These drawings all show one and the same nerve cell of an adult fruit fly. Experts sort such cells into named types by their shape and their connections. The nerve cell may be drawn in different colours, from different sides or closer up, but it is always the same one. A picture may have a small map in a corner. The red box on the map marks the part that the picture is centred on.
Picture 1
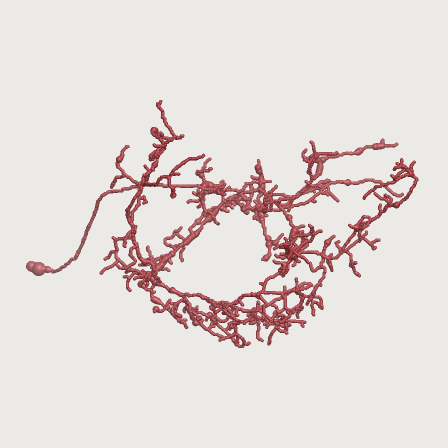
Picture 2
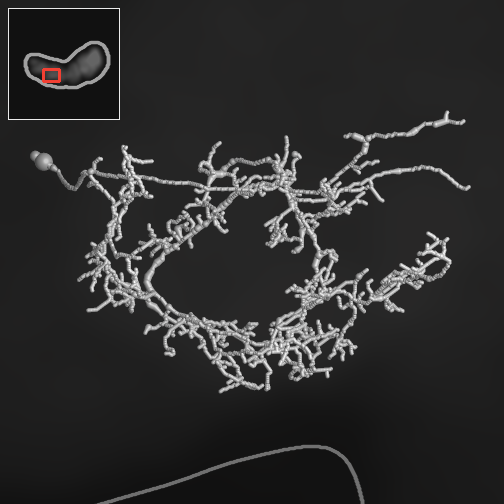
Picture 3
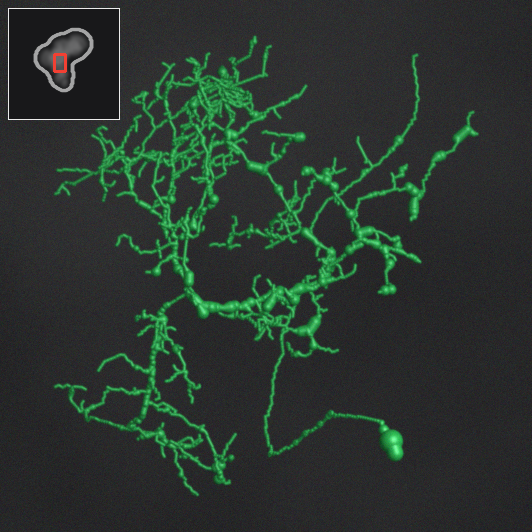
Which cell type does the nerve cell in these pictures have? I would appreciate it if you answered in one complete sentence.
Cell type IN20A.22A046 is what this nerve cell is.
